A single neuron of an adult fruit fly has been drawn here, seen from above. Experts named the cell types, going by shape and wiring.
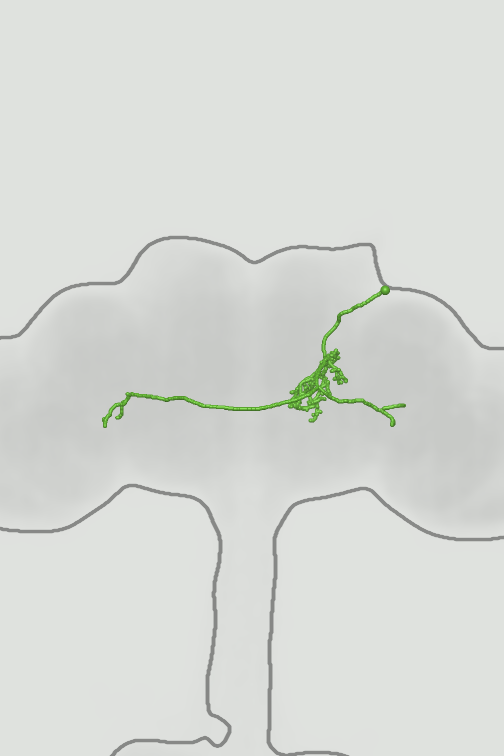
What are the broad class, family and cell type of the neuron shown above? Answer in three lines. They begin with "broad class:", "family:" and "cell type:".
broad class: central-brain intrinsic neuron
family: hemilineage ALl1_ventral
cell type: CB2558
